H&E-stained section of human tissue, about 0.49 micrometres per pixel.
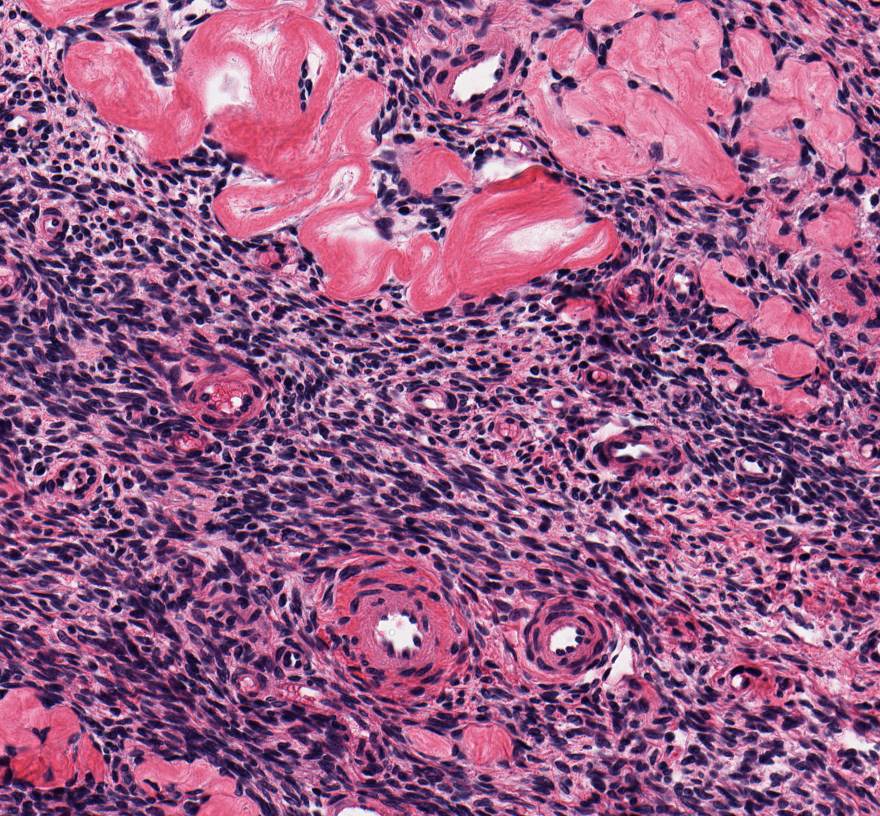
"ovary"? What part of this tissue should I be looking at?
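This section is ovary.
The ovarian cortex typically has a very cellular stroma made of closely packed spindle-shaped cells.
That agrees with most of this field, which is densely cellular stroma of closely packed spindle cells with dark, elongated to oval nuclei and scant cytoplasm. The spindle cells run in short streams that swirl in different directions rather than in a single parallel line. Scattered through the stroma, most clearly in the lower middle, are small vessels with thick, concentric pink walls and narrow round lumens.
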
